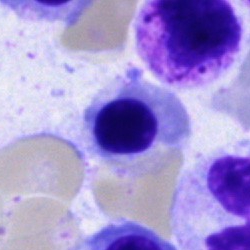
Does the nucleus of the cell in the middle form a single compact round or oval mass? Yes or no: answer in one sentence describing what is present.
Yes, the nucleus of this cell is one compact round or oval mass.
